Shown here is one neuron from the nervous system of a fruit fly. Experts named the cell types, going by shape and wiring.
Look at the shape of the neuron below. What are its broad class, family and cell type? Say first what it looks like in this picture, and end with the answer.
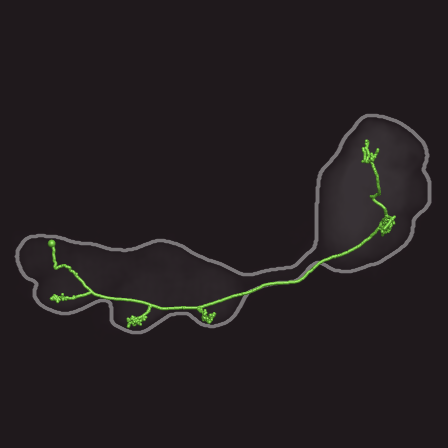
The cell body can be seen on the left of the picture. In this view it is wider than it is tall. This is an ascending neuron. Its family is hemilineage 09B. Its cell type is AN09B033.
